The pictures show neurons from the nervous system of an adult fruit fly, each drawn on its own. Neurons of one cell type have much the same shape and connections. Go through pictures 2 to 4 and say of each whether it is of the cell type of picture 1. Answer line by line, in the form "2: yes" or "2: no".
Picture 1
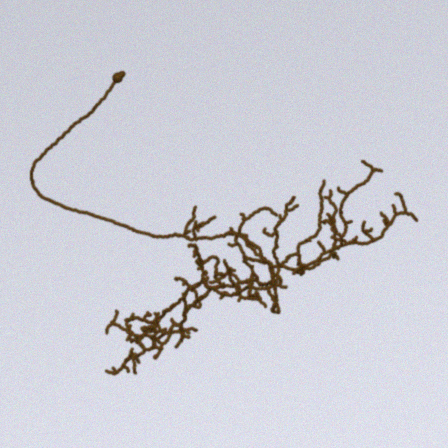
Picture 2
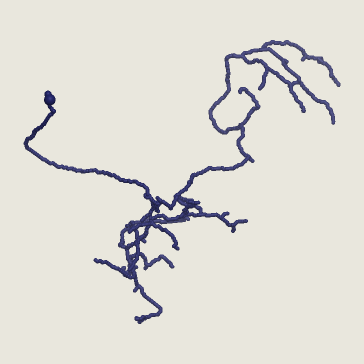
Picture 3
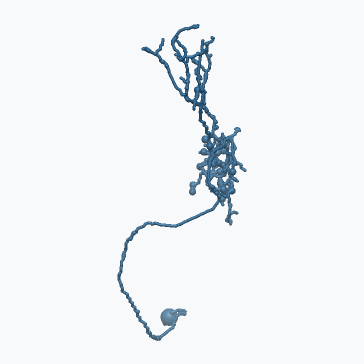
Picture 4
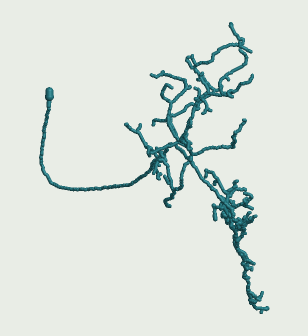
2: no
3: no
4: yes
